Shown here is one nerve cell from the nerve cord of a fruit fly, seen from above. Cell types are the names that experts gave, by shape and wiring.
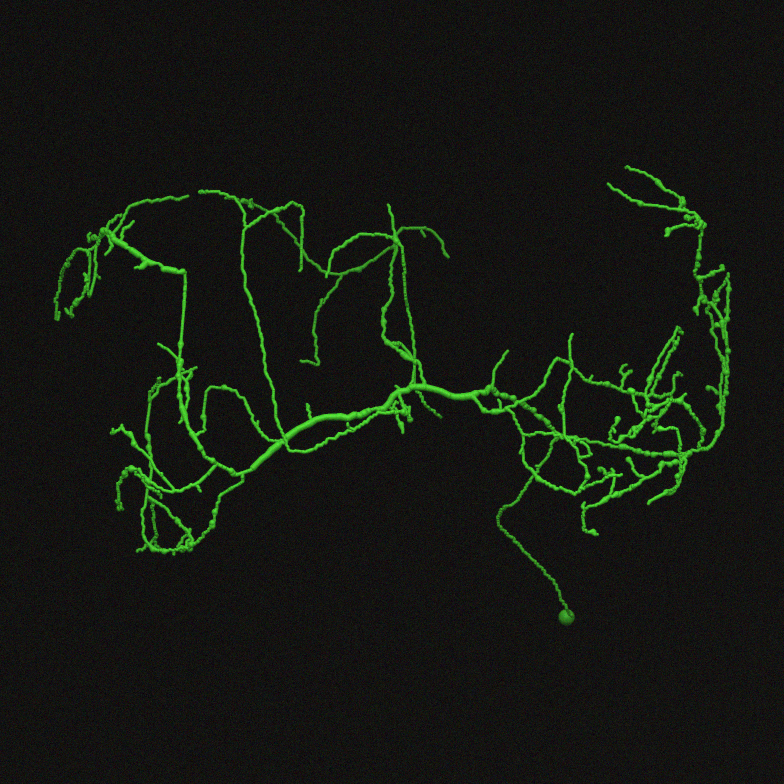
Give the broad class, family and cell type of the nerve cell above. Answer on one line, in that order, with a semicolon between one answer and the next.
nerve-cord intrinsic neuron; hemilineage 04B; IN04B016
